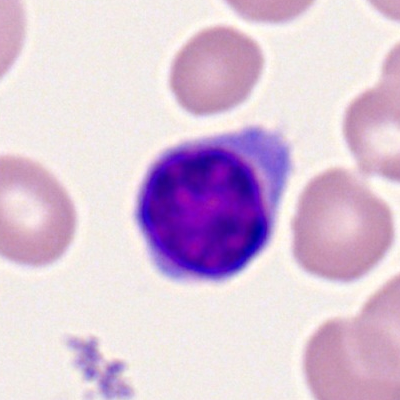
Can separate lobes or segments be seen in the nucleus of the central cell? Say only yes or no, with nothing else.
No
